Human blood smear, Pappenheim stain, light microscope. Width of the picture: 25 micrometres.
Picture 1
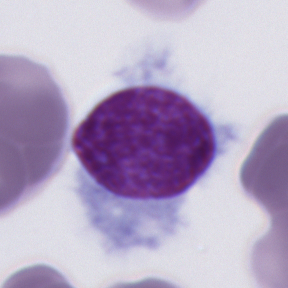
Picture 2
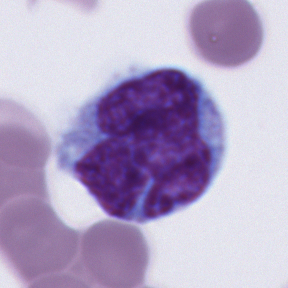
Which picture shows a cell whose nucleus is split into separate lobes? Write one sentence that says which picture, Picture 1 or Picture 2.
The cell in Picture 2 has a nucleus split into separate lobes.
